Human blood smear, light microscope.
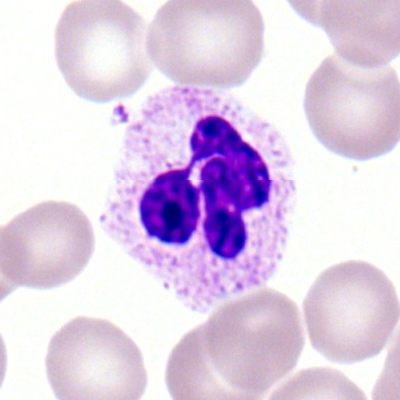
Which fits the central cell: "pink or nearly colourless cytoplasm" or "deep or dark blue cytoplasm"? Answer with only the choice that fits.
Pink or nearly colourless cytoplasm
